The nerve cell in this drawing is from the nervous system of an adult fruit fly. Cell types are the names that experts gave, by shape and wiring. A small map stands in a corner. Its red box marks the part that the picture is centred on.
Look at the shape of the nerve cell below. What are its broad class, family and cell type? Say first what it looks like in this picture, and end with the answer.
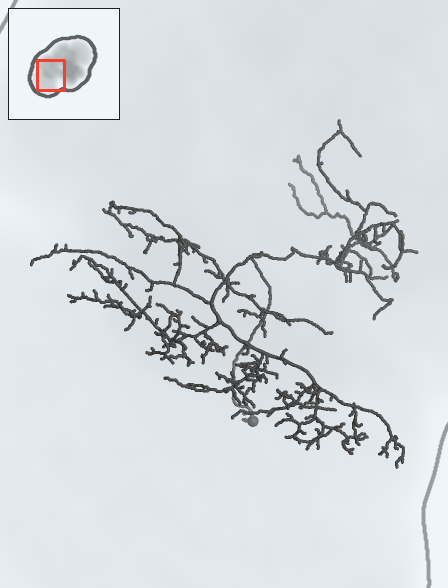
The cell body is at the bottom of the picture. As drawn here it is about as wide as it is tall. This is a visual projection neuron. The family is LPT. Its cell type is LPT31.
